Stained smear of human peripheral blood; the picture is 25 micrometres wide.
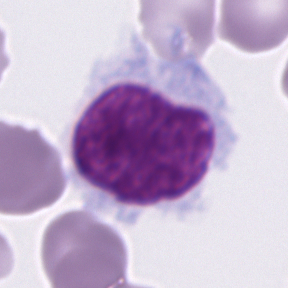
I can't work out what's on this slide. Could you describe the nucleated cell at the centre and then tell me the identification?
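Ragged and irregular rather than smooth, the outline is fringed by fine, hair-like cytoplasmic projections. No distinct granules appear in the cytoplasm. A red cell touches the upper edge of the cytoplasm. This is a hairy cell.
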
